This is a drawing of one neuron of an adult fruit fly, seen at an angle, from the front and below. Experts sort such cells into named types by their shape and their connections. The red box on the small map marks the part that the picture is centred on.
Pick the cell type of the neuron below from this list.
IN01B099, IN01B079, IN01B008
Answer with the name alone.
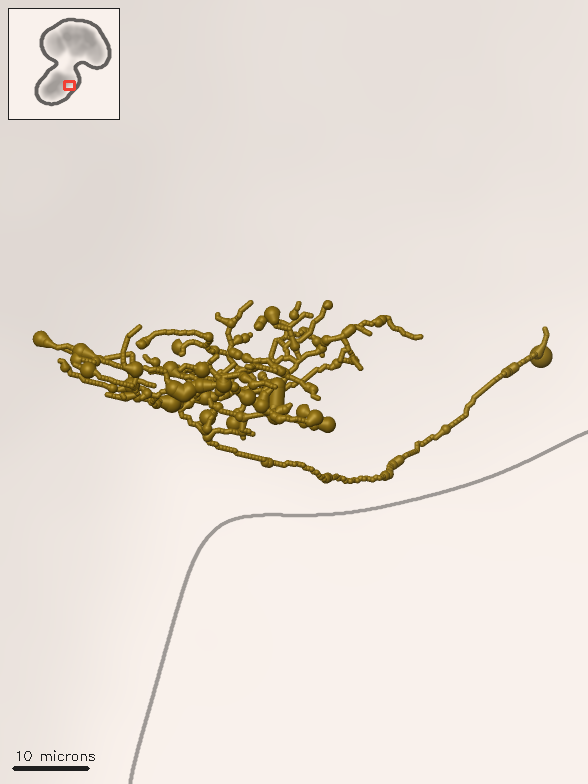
IN01B099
